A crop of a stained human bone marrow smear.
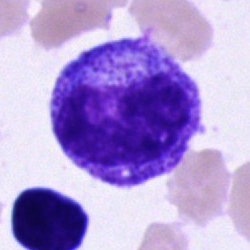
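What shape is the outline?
It's round.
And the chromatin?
Dark purple, with a mottled look to it.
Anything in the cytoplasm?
There's a small clear spot down near the bottom edge.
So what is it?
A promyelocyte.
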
